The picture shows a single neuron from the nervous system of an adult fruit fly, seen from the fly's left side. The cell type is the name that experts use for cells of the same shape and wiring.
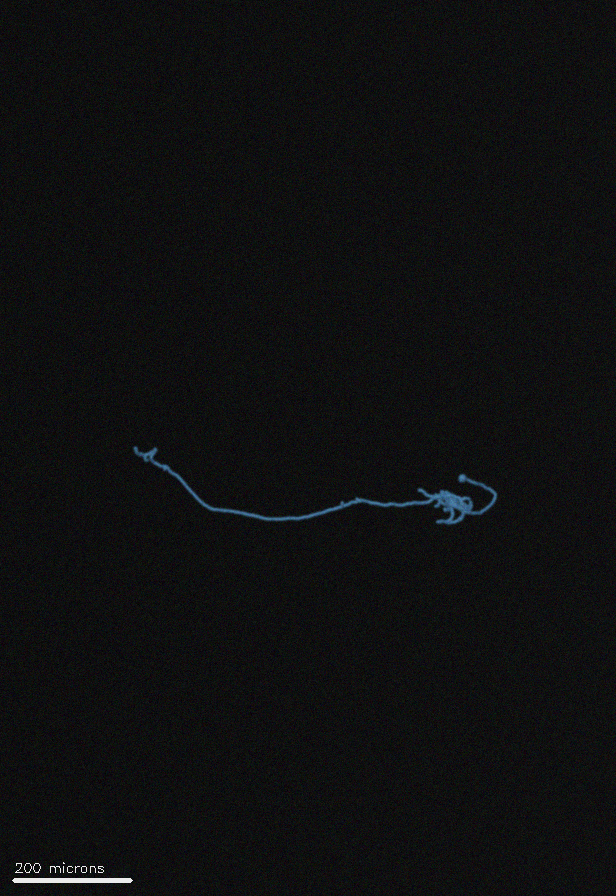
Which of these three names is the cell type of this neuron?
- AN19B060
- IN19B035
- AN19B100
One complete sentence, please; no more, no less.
The cell type for the neuron is AN19B060.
